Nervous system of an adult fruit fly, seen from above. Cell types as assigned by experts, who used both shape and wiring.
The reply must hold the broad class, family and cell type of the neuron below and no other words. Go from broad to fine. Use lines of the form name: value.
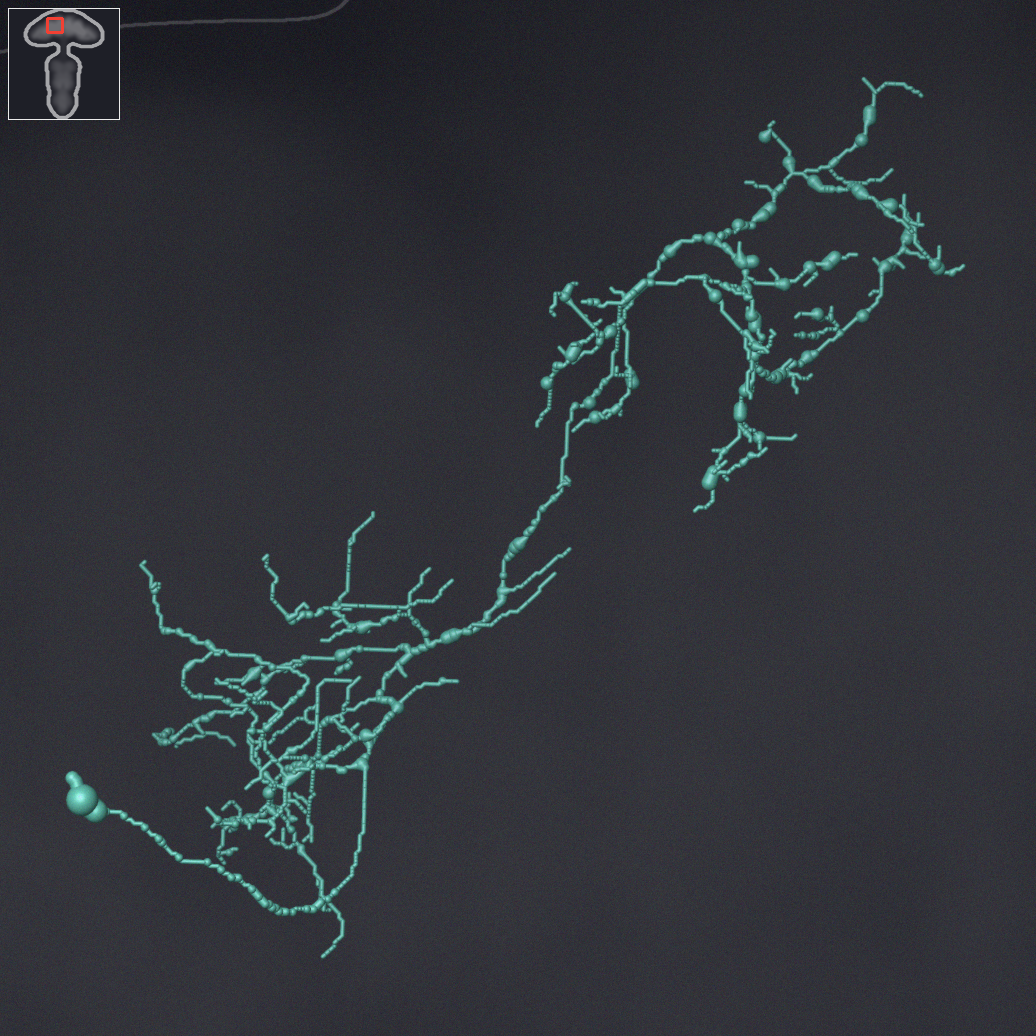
broad class: central-brain intrinsic neuron
family: hemilineage SLPad1_posterior
cell type: SIP042_b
